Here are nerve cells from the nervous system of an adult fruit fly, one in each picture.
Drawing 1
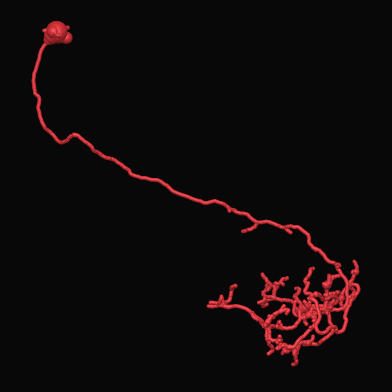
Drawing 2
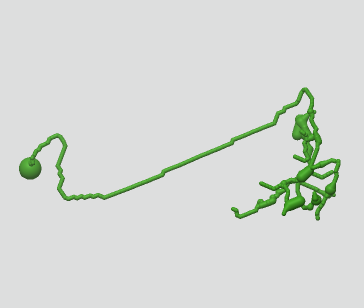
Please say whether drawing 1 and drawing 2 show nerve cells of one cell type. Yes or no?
yes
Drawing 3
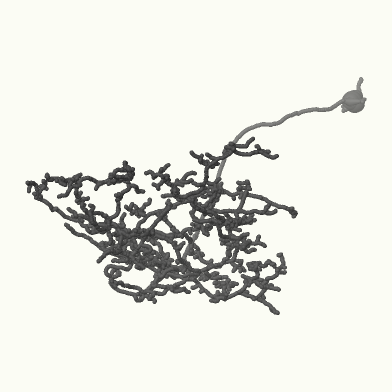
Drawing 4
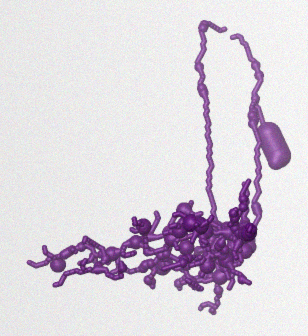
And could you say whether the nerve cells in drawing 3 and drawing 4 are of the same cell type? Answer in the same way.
yes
